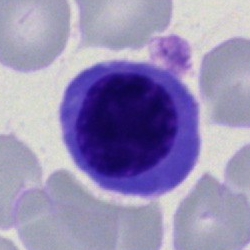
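Erythroblast, central cell. The nucleus is off-centre, leaving a wider band of cytoplasm on the right side of the cell. The cytoplasm is a deep blue, with neither granules nor vacuoles seen.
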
